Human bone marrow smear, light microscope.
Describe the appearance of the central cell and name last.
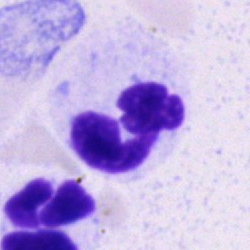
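First, the outline: round, smooth and faintly drawn. Next, the nucleus: a curved band bent into a C shape, its upper right end knobbed into small lobes. Then nucleoli: none are seen. The cell is a segmented neutrophil.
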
